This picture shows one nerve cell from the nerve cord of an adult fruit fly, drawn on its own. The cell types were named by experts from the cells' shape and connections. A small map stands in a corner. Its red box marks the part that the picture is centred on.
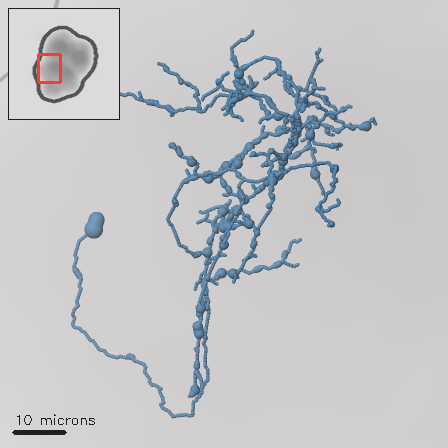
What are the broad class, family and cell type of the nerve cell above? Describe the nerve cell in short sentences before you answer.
From top to bottom in the picture it spans about 75 microns. The picture shows dozens of branch ends. Its broad class is nerve-cord intrinsic neuron. Its family is hemilineage 20A.22A. The cell type is IN20A.22A081.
